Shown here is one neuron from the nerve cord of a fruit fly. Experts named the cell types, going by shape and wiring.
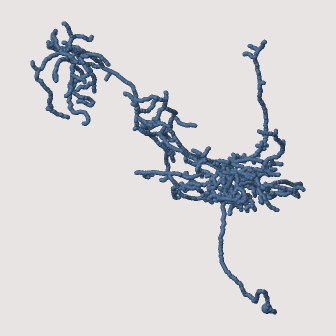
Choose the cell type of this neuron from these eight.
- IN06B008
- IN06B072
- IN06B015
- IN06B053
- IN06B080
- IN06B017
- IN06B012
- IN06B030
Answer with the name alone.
IN06B017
